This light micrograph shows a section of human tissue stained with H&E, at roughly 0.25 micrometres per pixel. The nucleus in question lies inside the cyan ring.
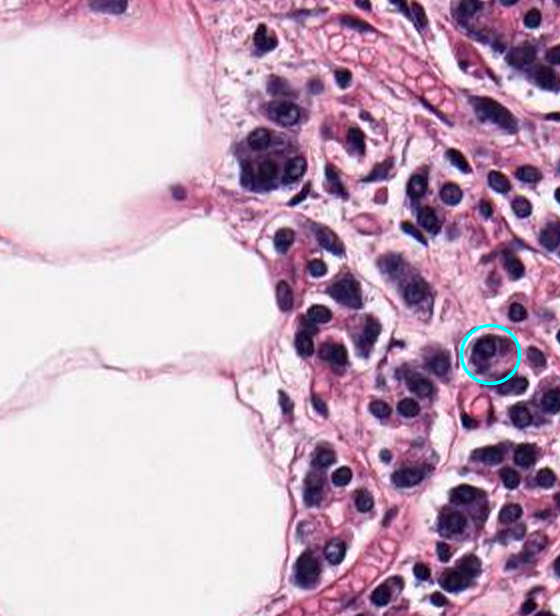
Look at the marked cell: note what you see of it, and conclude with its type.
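The nucleus sits off-centre, toward the upper part of the cell rather than in its middle. The cell lies in a tight cluster with other similar purple cells, with a small bright pink-red body just below it. This is a pancreatic acinar cell.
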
